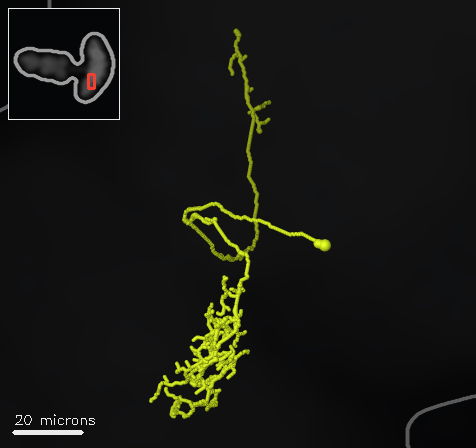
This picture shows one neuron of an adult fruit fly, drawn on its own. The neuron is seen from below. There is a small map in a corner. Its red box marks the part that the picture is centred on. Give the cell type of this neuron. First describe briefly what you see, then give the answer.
It lies in the brain. By the scale bar it is about 120 microns tall in this view. The picture shows dozens of branch ends. It is a visual projection neuron. It is of cell type LC24.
